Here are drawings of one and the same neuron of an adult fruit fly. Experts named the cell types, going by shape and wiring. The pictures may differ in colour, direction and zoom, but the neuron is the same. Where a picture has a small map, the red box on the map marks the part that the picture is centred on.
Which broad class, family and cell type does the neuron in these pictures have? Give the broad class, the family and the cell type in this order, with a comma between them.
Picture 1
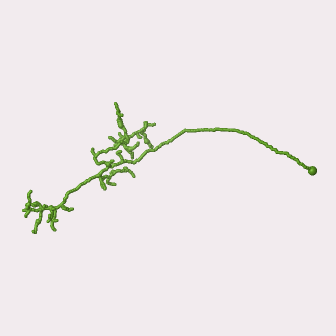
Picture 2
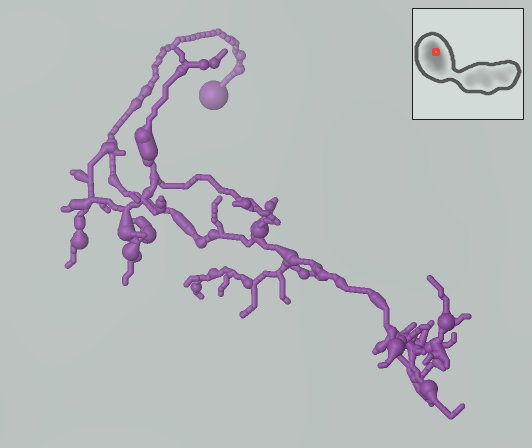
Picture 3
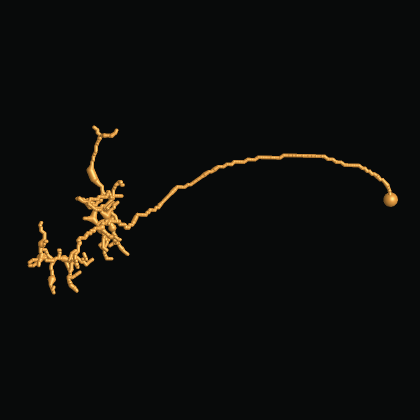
optic-lobe intrinsic neuron, Mi, Mi2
